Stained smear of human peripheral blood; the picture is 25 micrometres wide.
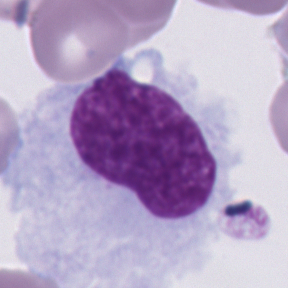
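Hairy cell, stained peripheral blood smear. The oval nucleus has a shallow indentation giving it a bean shape, and no distinct nucleoli are seen. A broad rim of pale grey-blue cytoplasm surrounds it on most sides, without distinct coloured granules.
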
